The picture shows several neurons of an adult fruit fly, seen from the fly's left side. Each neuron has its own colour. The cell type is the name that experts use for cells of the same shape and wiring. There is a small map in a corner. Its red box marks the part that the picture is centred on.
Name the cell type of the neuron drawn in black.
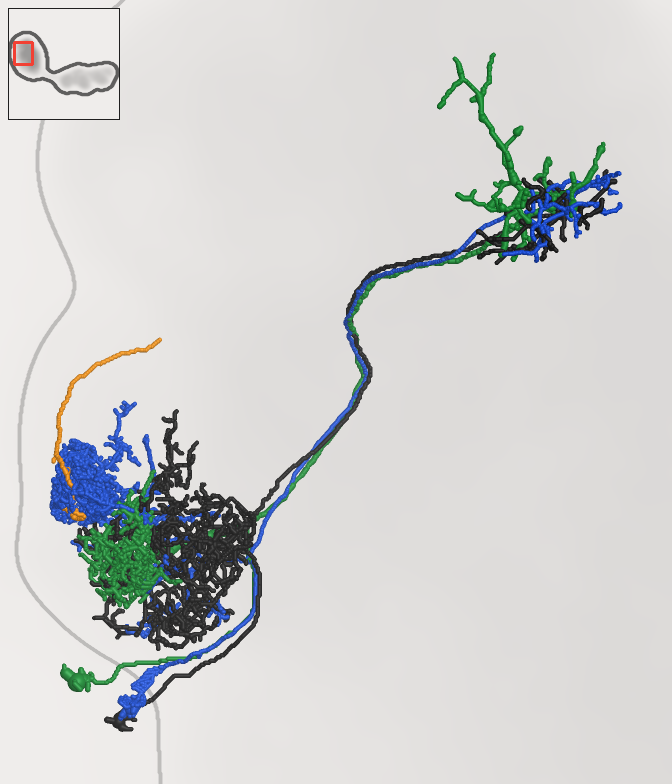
M_vPNml65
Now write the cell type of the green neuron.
VA1v_vPN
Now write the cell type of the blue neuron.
M_vPNml63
